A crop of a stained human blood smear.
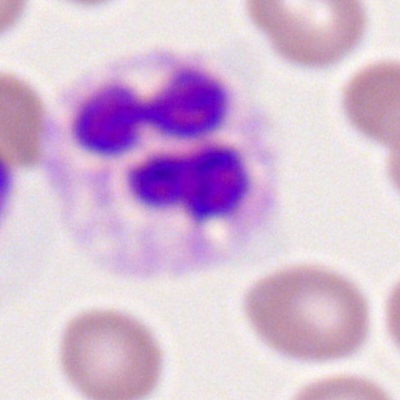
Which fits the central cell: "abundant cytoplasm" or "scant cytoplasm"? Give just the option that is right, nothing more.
Abundant cytoplasm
